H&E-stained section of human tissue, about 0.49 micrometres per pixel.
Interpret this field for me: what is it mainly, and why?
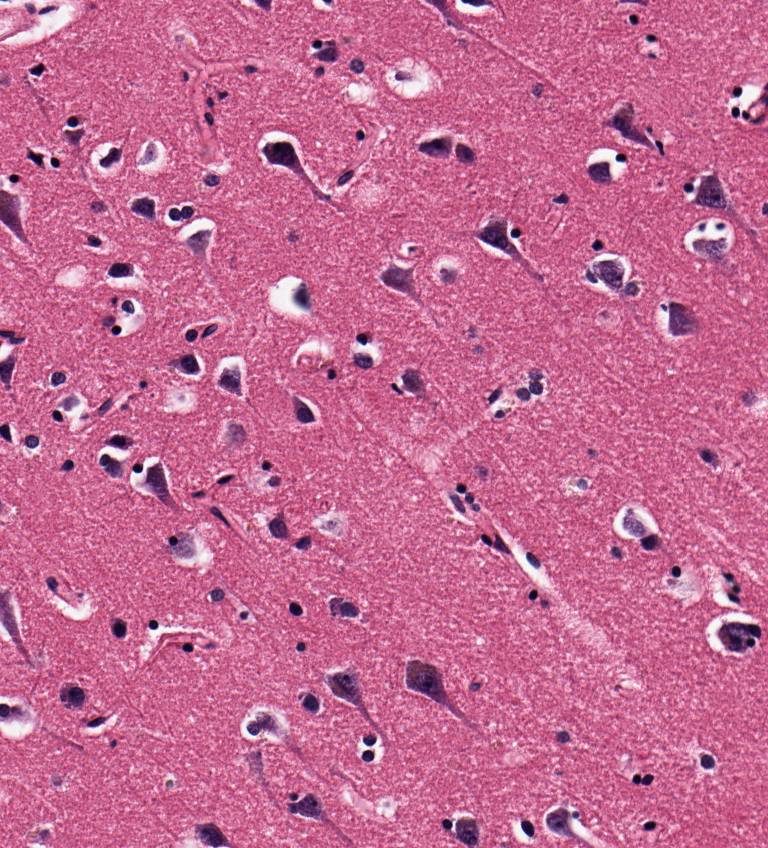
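This one is cerebral cortex. Nerve cell bodies lie singly through an evenly pink, finely granular neuropil, with no epithelium or glands. Many are triangular, tapering into a single stout process.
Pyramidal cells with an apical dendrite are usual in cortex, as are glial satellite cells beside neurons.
Small round dark glial nuclei here often press against neuronal edges.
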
